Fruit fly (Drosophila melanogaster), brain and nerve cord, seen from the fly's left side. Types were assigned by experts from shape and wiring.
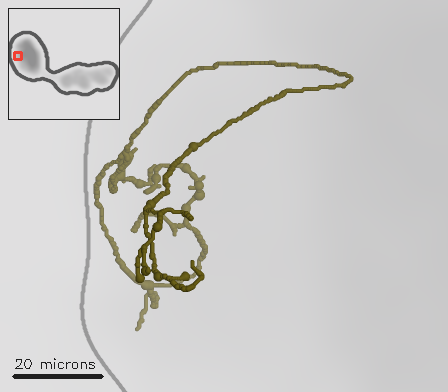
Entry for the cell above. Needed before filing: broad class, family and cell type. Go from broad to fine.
sensory neuron entering the brain; class olfactory; ORN_VA6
